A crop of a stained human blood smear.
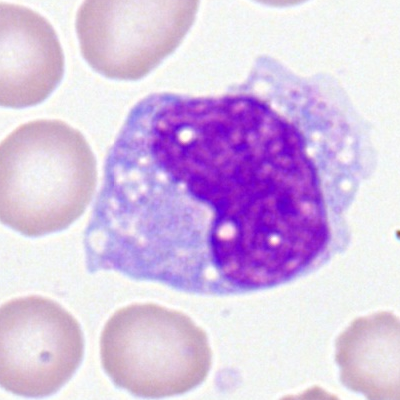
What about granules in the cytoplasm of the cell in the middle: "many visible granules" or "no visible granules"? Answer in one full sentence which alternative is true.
The cytoplasm of the cell carries many visible granules.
